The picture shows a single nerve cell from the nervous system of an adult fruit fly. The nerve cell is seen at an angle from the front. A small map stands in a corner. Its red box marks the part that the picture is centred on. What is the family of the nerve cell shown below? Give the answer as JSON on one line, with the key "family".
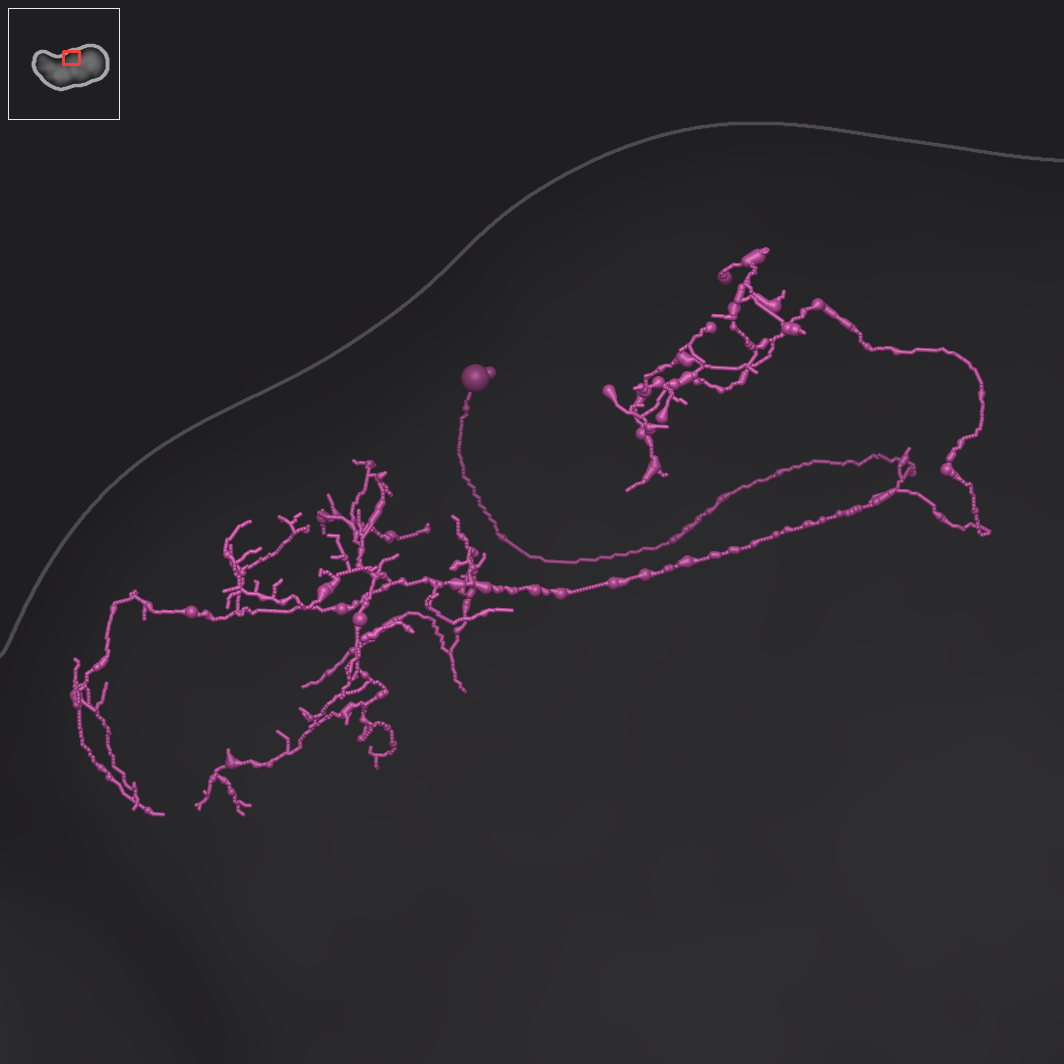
{"family": "hemilineage DL1_dorsal"}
